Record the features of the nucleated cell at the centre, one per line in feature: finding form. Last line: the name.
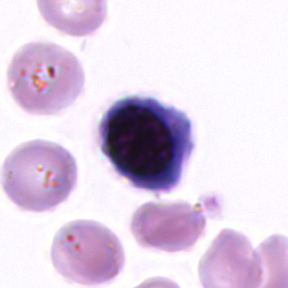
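Cytoplasm: narrow rim around the nucleus
Rim width: greatest on the right side
Cytoplasmic stain: deep blue
Chromatin: dense, very dark purple
Cell type: normoblast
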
